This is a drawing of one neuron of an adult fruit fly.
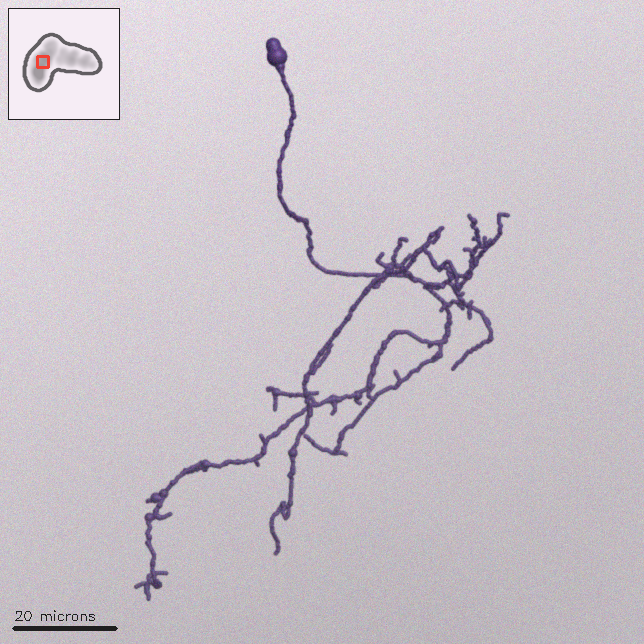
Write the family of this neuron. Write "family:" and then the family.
family: hemilineage LB3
